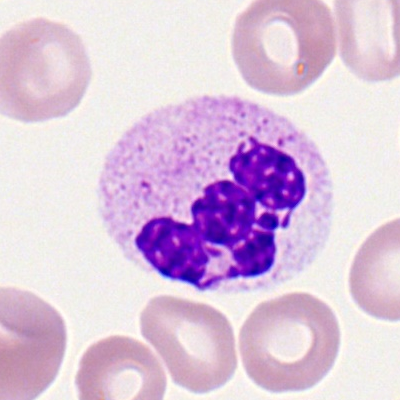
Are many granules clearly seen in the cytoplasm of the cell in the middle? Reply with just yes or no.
Yes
